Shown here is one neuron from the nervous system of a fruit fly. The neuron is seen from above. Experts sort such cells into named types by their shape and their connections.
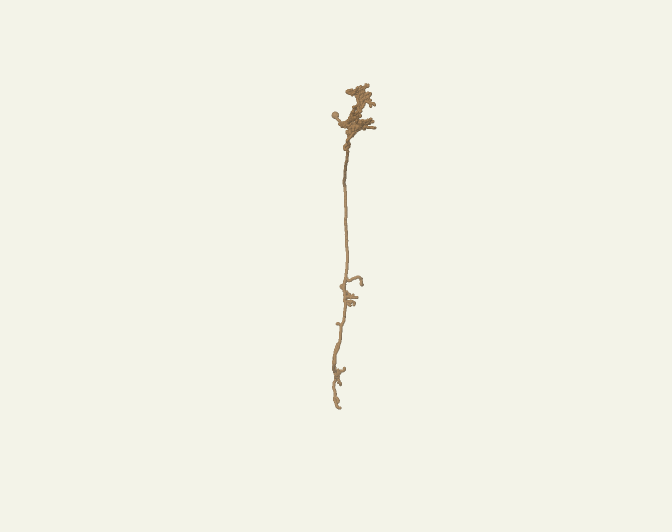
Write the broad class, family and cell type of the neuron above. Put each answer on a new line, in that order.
descending neuron
hemilineage LB12
DNg05_a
